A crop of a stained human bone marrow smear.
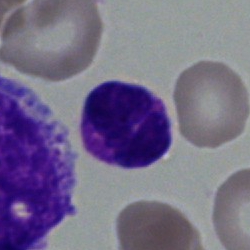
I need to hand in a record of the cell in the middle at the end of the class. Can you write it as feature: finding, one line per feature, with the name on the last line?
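Nuclear material: dark, occupying nearly the entire cell
Nucleoli: not seen in the nucleus
Cytoplasmic rim: scant at most, with no broad pale zone around the nucleus
Cytoplasmic granules: no distinct ones visible
Identification: basophil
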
